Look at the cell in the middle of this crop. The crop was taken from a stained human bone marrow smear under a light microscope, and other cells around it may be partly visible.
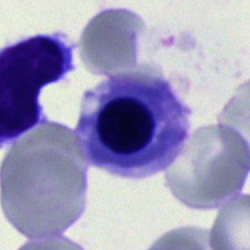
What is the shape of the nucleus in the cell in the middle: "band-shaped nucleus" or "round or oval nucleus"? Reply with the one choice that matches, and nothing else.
Round or oval nucleus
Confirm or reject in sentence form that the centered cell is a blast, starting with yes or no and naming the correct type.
No, the cell in the middle should be called an erythroblast instead of a blast.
